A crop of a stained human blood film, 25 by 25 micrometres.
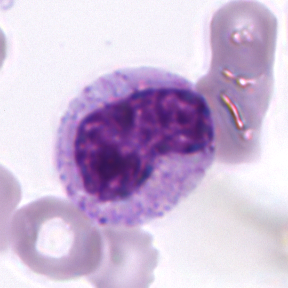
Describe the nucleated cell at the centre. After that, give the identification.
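The nucleus here is bean-shaped and notched on its lower right side. No distinct nucleoli can be made out within it. Fine, dark purple granules are scattered through the cytoplasm, where no vacuoles are seen. The cell is a metamyelocyte.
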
